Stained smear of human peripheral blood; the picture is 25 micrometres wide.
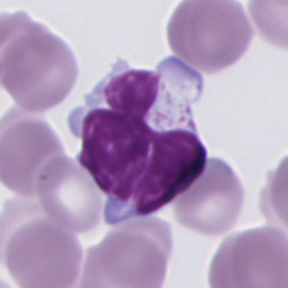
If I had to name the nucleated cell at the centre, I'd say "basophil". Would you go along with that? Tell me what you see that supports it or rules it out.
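Two points settle it: the fine reddish-purple granules lie in the cytoplasm to the upper right of the nucleus, and the chromatin can be seen plainly, staining deep purple and looking dense.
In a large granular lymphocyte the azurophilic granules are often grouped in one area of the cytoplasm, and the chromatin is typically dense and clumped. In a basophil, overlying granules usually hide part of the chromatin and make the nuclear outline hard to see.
So basophil does not fit; the cell is a large granular lymphocyte. Next, nucleoli: none distinct can be seen.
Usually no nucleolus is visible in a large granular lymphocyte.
Then cytoplasm: it is pale greyish-blue.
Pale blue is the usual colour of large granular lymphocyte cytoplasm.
Last, edge and surroundings: small pale rounded blebs bulge from the edge of the cell, and red cells press against it on several sides.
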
